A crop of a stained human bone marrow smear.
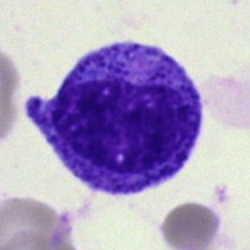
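Promyelocyte at the centre of the field. Edge: a small rounded bleb protrudes on the left. Chromatin: deep dark purple, dense. Cytoplasm: a narrow, deeply blue-purple rim, widest at the top. Granules: dark purple, scattered through the cytoplasm, most visible along the cell margin.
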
